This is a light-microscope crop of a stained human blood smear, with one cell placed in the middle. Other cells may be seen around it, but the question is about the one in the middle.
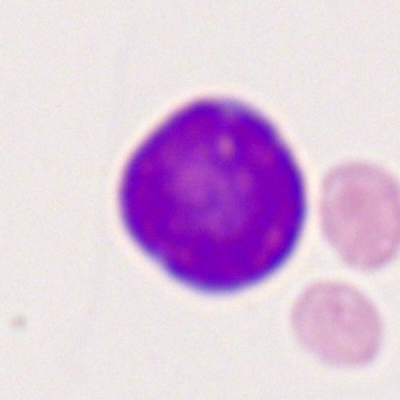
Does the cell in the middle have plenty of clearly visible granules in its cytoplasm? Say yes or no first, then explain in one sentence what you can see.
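No. No distinct granules are seen in the cell.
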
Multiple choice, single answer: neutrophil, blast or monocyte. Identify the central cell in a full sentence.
The crop centres on a single cell, and that cell is a blast.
